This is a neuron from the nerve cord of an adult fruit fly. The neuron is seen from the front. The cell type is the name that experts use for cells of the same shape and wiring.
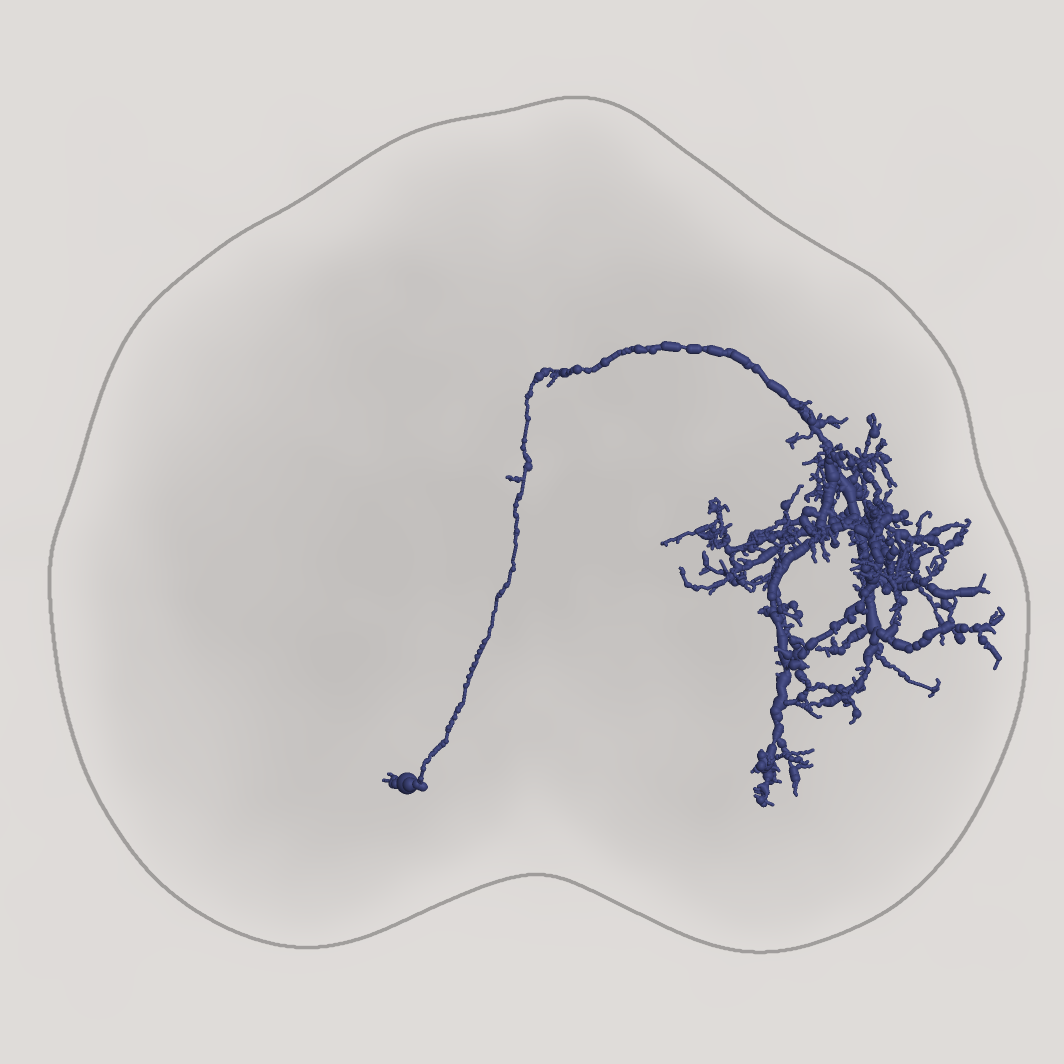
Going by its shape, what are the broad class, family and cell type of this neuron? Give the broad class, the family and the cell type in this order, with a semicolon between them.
nerve-cord intrinsic neuron; hemilineage 06B; IN06B029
